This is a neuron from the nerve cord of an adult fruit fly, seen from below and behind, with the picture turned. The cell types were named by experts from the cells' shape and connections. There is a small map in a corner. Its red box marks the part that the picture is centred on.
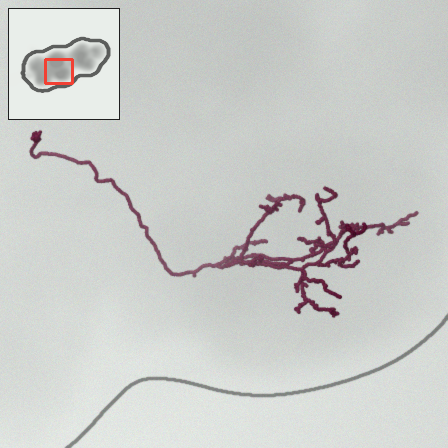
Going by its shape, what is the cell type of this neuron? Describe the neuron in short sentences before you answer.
In this view it is wider than it is tall. It is a nerve-cord intrinsic neuron. Its cell type is IN14A117.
